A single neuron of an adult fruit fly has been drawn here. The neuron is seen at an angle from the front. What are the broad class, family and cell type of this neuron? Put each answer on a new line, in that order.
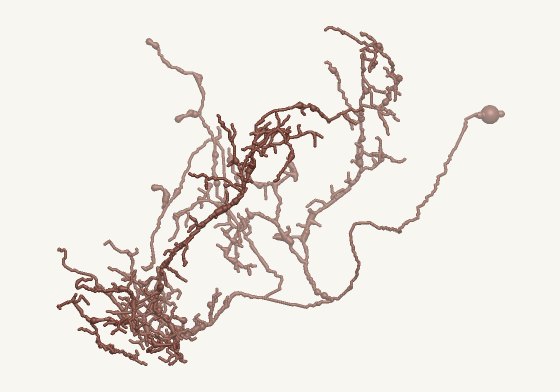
nerve-cord intrinsic neuron
hemilineage 01B
IN01B020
